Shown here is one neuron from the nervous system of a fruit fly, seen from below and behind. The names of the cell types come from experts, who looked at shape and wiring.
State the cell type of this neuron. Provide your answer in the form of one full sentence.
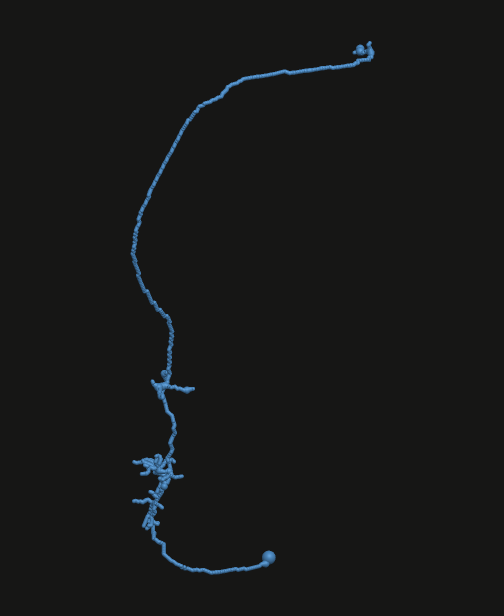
This neuron is an instance of the cell type Tm20.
